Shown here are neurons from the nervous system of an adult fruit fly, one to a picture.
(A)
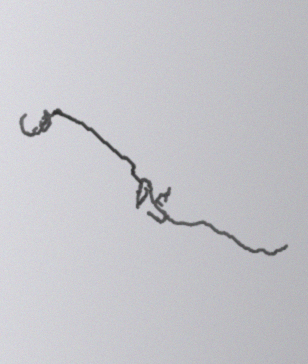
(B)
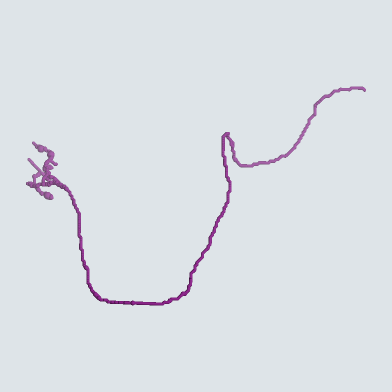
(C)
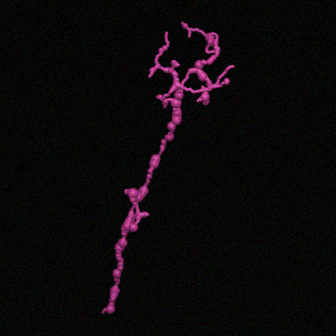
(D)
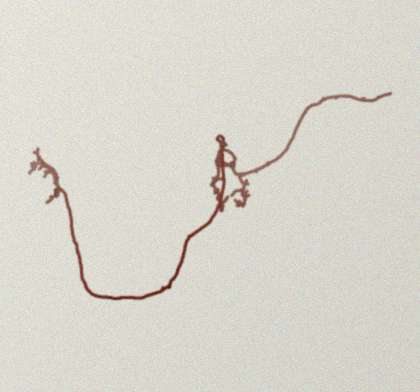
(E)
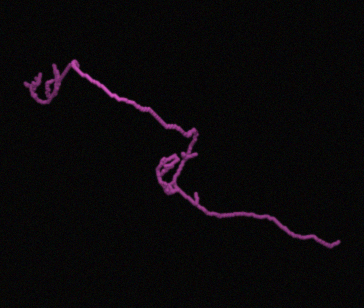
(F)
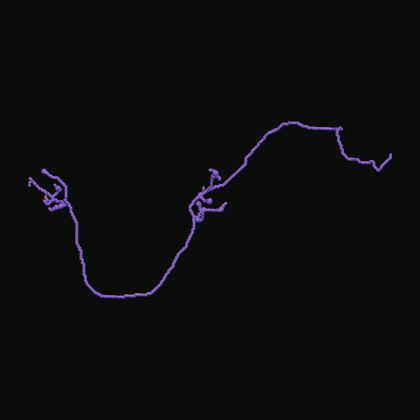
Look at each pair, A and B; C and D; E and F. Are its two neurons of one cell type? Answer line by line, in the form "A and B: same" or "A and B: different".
A and B: same
C and D: different
E and F: same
